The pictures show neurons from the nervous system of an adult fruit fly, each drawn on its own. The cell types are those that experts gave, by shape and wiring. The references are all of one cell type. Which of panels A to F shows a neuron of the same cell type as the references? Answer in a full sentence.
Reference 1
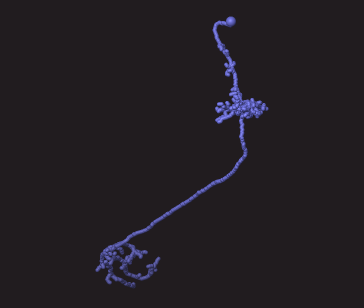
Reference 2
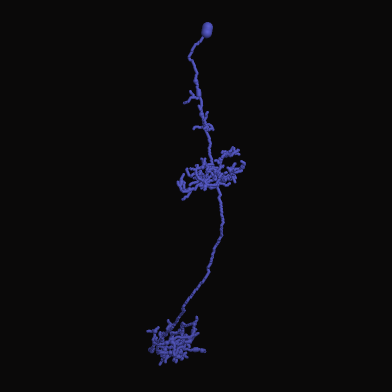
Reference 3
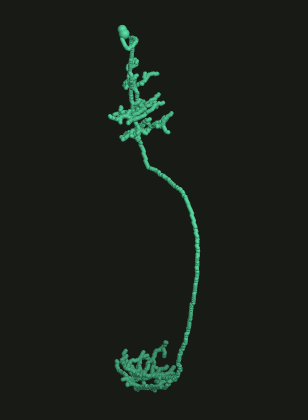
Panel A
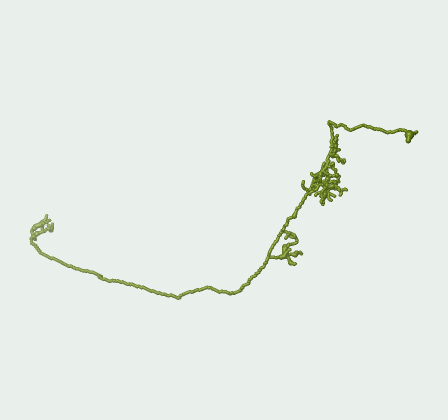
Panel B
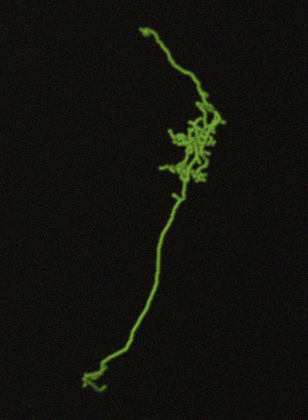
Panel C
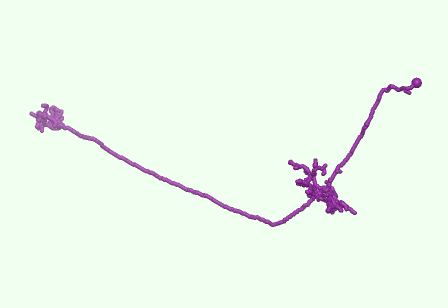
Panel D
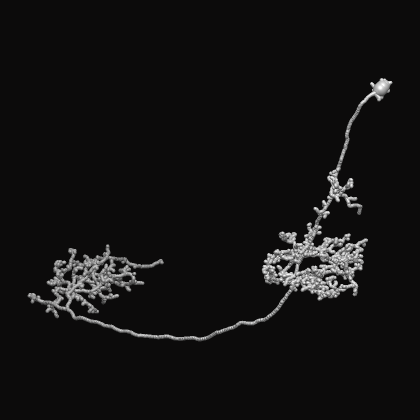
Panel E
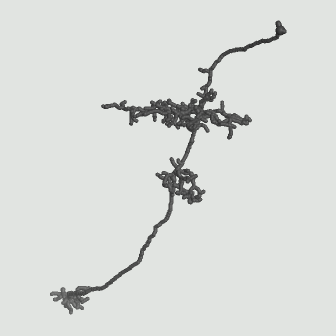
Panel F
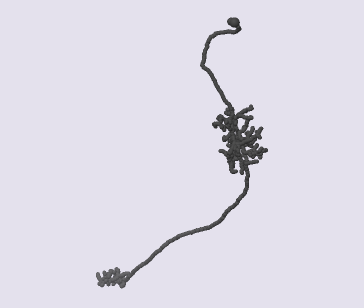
Panel D is of the same cell type.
